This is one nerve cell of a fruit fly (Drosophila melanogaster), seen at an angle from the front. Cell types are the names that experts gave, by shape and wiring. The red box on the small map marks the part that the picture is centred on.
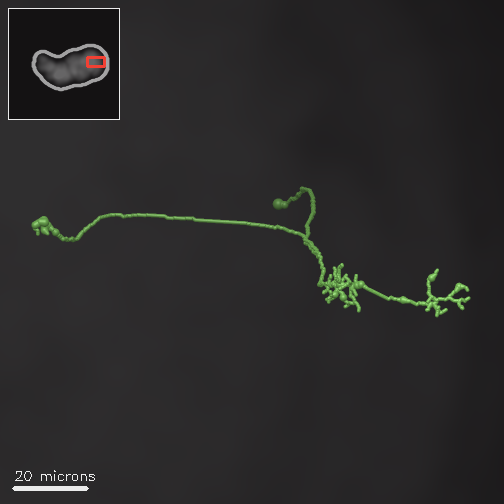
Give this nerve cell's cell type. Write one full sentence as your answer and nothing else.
This particular nerve cell has the cell type T2a.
